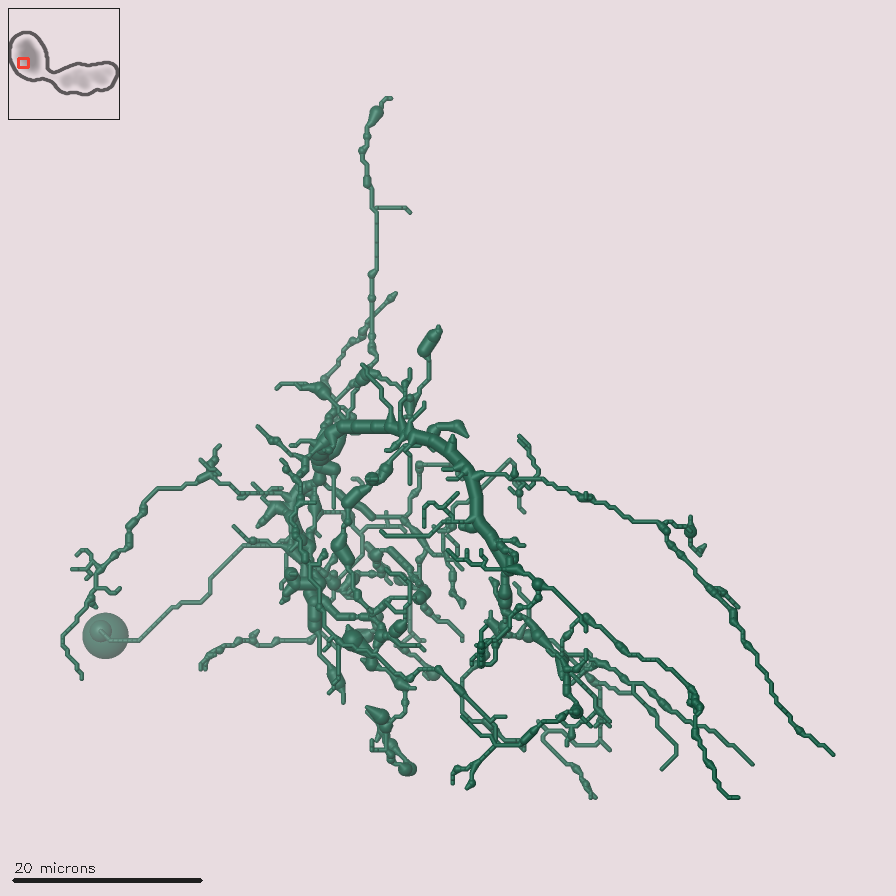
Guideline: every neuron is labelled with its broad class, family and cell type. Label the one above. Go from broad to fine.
central-brain intrinsic neuron; hemilineage TRdl_b; GNG353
